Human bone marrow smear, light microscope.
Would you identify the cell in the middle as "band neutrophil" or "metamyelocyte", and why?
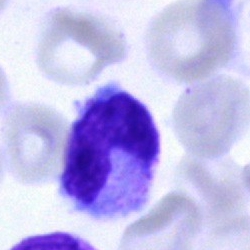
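Band neutrophil. What decides is the nucleus, curved like a horseshoe and wrapping around a patch of cytoplasm at the lower right of the cell. Its chromatin is dark purple and coarsely clumped, and the pale lilac cytoplasm holds fine pinkish granules.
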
